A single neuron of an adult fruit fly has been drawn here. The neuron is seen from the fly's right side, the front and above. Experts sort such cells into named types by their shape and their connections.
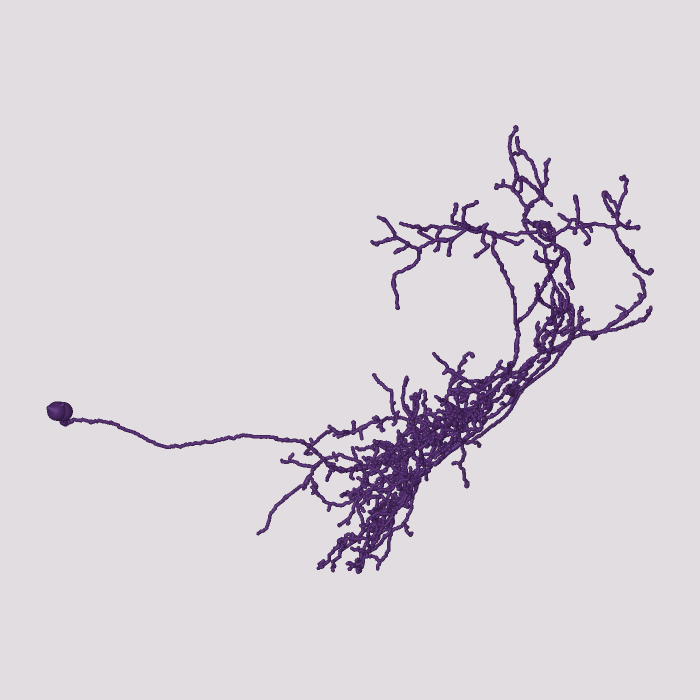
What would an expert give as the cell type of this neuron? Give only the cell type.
LAL137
